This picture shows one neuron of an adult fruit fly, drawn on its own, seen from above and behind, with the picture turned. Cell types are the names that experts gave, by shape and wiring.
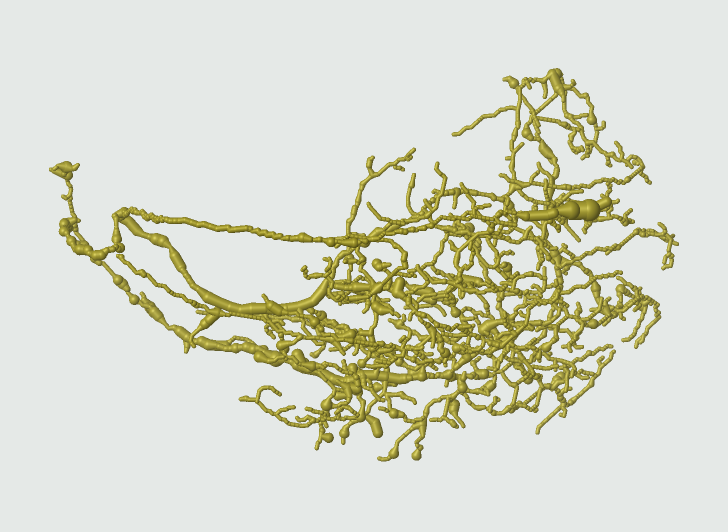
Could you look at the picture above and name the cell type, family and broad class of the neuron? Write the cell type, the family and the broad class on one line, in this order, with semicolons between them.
SMP346; hemilineage SMPpd1; central-brain intrinsic neuron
